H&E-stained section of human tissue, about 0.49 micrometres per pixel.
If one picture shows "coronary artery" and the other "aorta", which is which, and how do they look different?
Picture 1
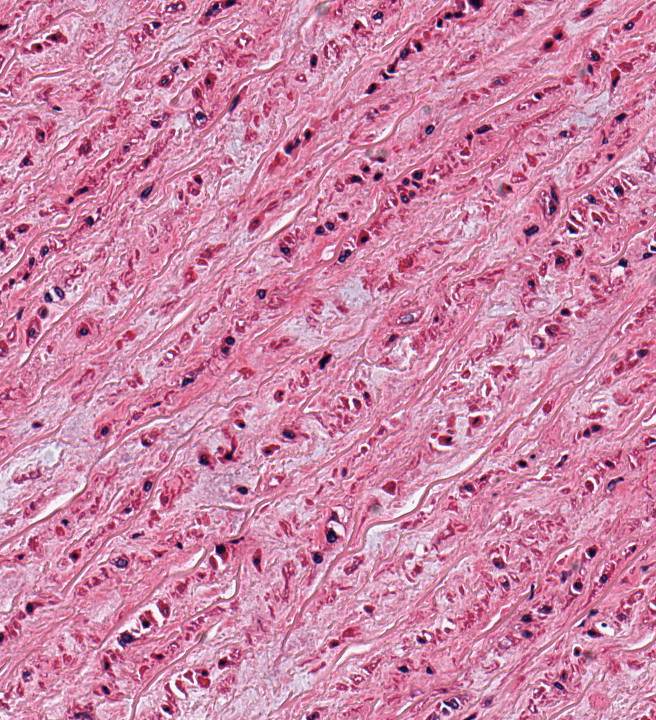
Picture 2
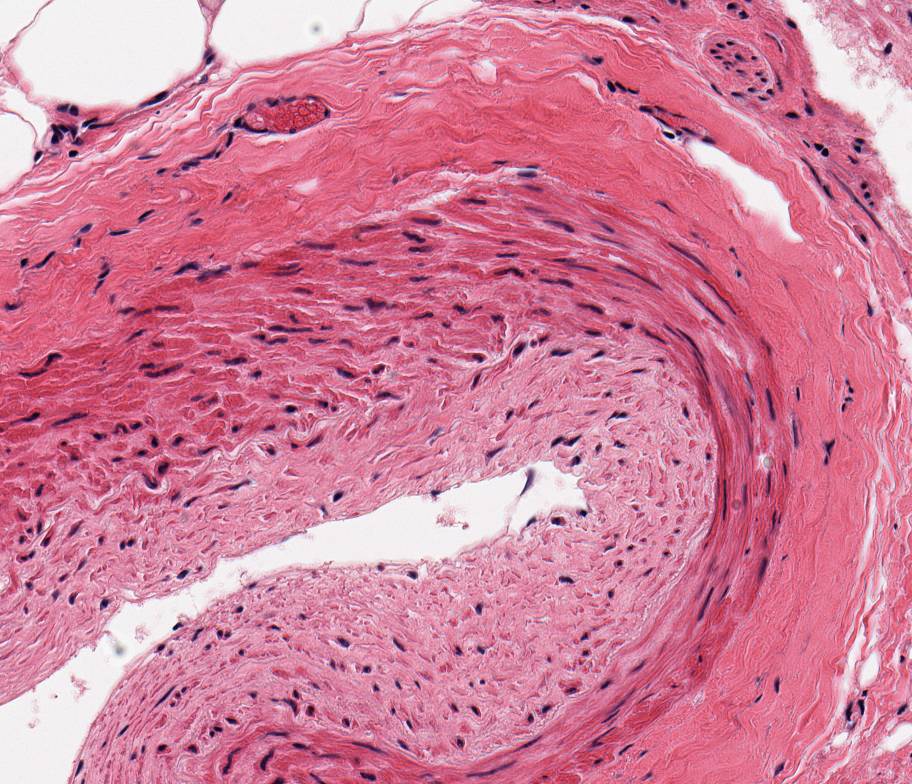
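Let's name them first: picture 1 is aorta, picture 2 coronary artery. In picture 1, pink fibres and cells lie in parallel bands running diagonally from lower left to upper right, and the eosinophilic fibres are wavy. Patches of pale grey-blue, wispy ground substance collect between the bands, most plainly in the centre and left, and most small, dark, elongated or irregular nuclei lie lengthwise along the bands. Picture 2 differs: a thick wall curves across the field with its lumen in the lower left half, surrounded by a broad layer of pale pink loose tissue with scattered spindle and stellate nuclei. Just outside that pale layer, on the right side, a narrow band of closely packed elongated nuclei curves circumferentially.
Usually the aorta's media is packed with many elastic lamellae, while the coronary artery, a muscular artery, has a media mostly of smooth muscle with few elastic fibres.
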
